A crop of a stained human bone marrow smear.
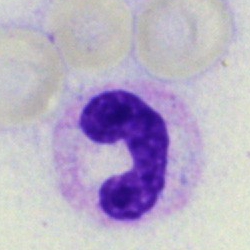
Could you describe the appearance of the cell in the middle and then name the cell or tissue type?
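You've got a round, smooth outline here. The nucleus is a curved band, shaped like a letter C, with its open side facing left. Its chromatin is dark purple and densely clumped. So that's a band neutrophil.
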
